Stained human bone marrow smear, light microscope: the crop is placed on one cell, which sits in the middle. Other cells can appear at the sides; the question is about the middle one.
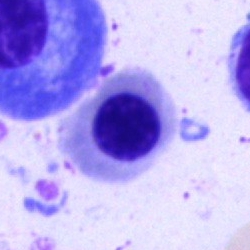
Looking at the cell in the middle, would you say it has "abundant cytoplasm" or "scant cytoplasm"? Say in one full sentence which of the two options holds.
This cell holds plenty of cytoplasm around the nucleus.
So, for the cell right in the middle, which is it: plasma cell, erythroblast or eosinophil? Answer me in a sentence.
Whatever else lies nearby, the middle cell is an erythroblast.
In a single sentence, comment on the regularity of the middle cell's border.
Its periphery is smooth, and no projections arise from it.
